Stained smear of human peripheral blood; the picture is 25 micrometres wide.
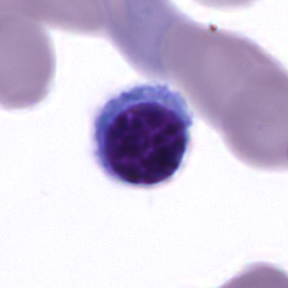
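Plasma cell in a stained smear of human peripheral blood. First, the nucleus fills most of the cell. Second, its chromatin is dark purple and clumped, with paler lines running between the clumps. Third, the rim of cytoplasm is widest along the upper side of the cell. Last, the cell edge looks slightly ragged along the top.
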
